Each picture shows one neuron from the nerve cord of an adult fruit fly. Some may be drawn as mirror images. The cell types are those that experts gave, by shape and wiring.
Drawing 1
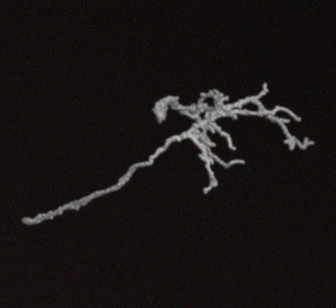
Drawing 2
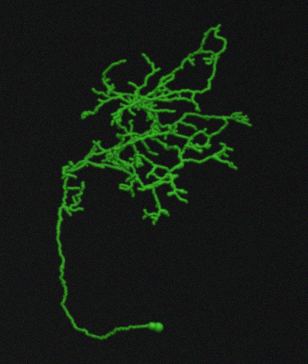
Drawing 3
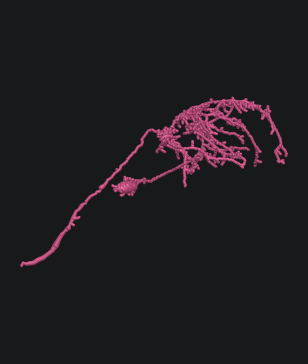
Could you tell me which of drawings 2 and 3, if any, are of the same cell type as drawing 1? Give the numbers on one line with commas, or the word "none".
3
